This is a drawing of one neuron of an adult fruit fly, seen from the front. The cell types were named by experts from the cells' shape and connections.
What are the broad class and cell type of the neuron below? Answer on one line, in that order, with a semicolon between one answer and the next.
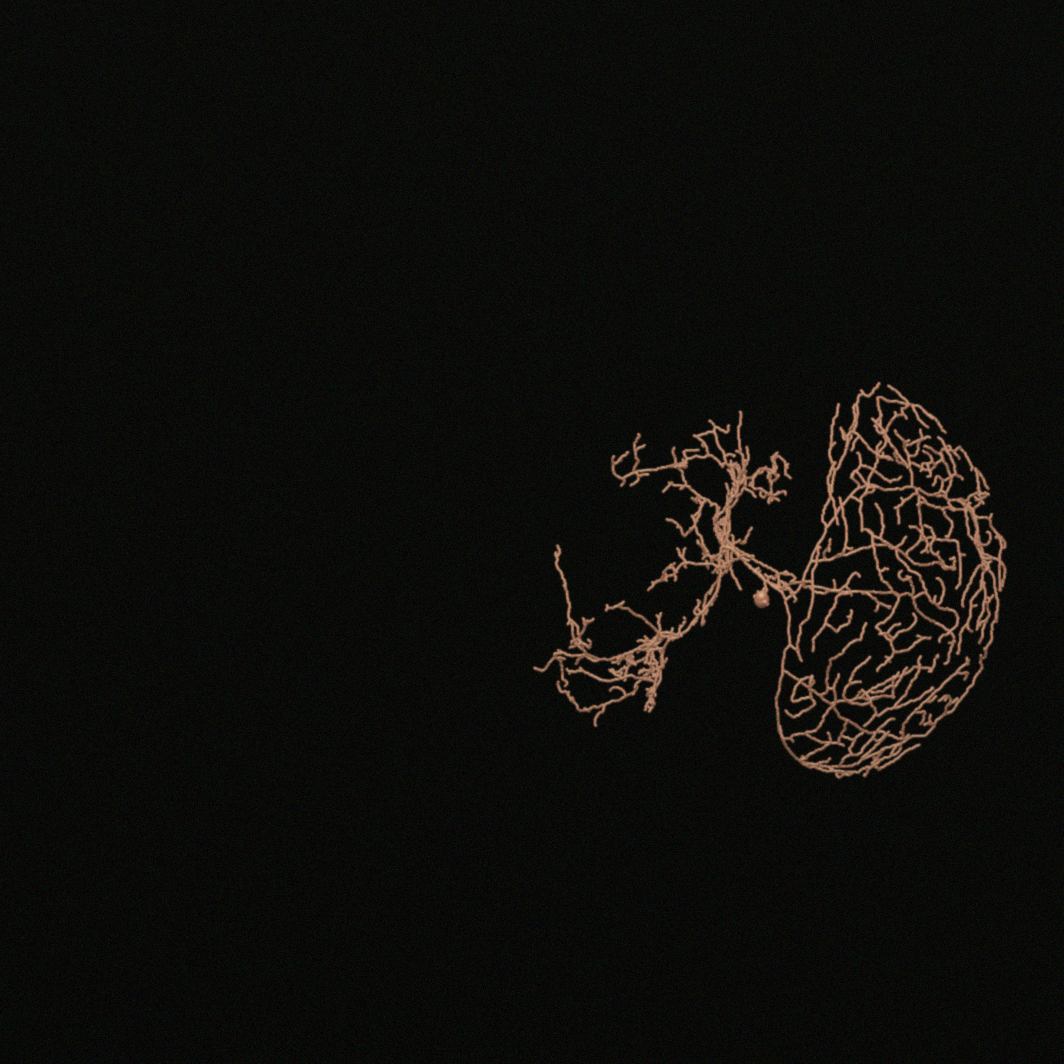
visual centrifugal neuron; aMe17c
